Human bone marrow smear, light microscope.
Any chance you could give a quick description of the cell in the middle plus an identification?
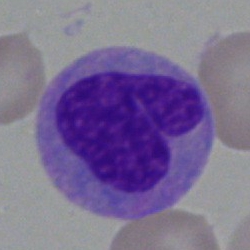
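Notice how round and smooth the outline is. Its chromatin is dark purple and coarse, dotted with small paler spots. There are no distinct granules in the cytoplasm, and no visible vacuoles either. So that one's a monocyte.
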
